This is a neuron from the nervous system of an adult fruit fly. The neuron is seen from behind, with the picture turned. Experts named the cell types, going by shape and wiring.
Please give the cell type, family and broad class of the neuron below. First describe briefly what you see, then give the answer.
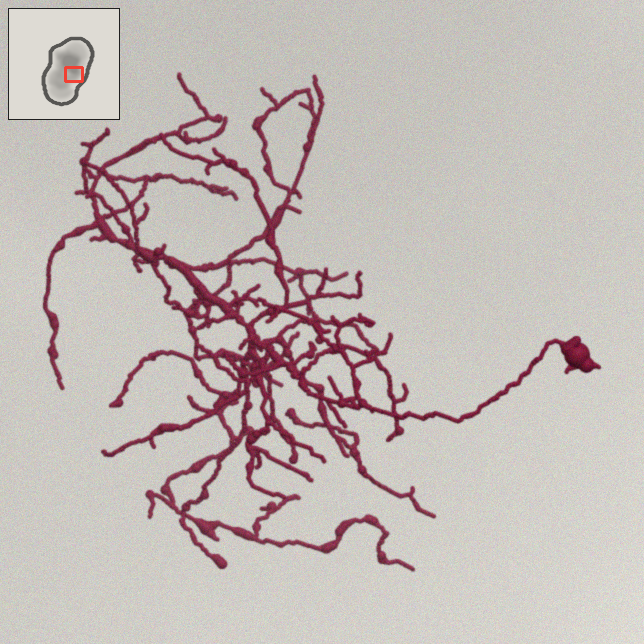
The cell body can be seen on the right of the picture. The picture shows dozens of branch ends. Its cell type is IN04B059. The family is hemilineage 04B. This is a nerve-cord intrinsic neuron.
